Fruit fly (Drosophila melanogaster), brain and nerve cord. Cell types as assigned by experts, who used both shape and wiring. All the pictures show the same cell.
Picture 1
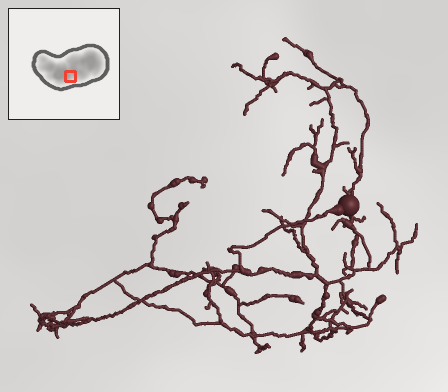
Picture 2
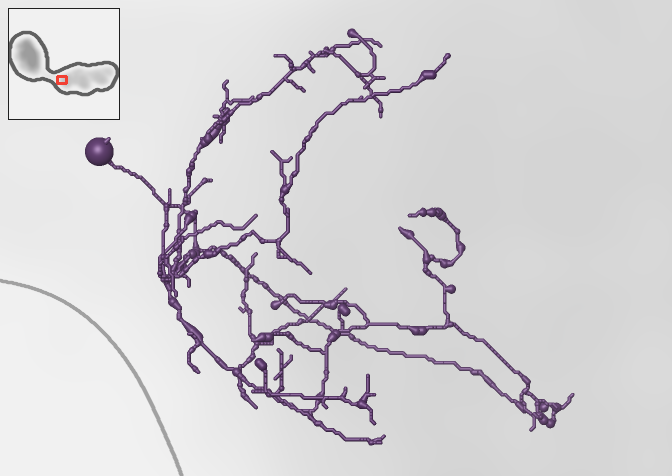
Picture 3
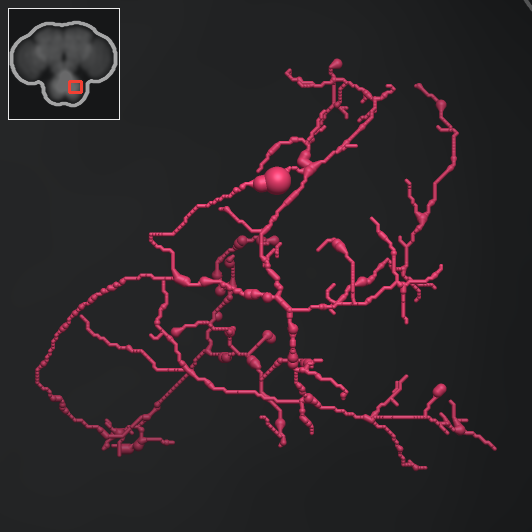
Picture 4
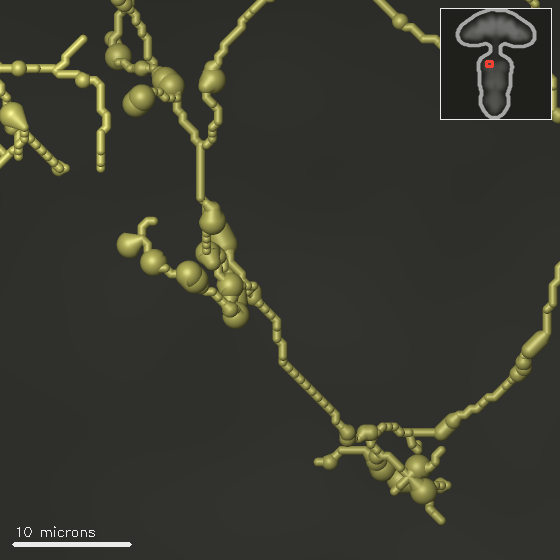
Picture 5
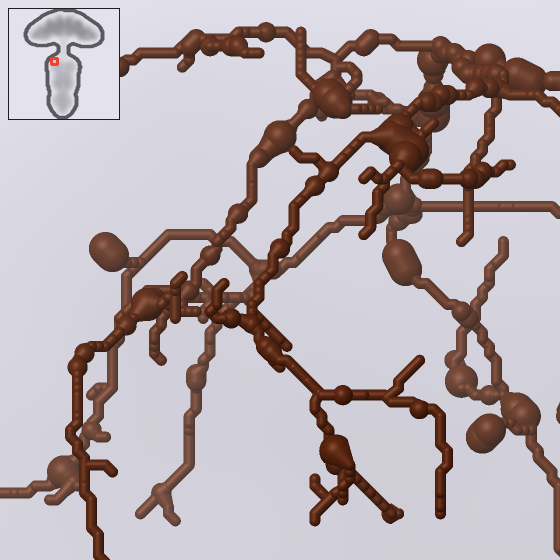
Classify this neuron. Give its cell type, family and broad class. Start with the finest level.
IN09A071; hemilineage 09A; nerve-cord intrinsic neuron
